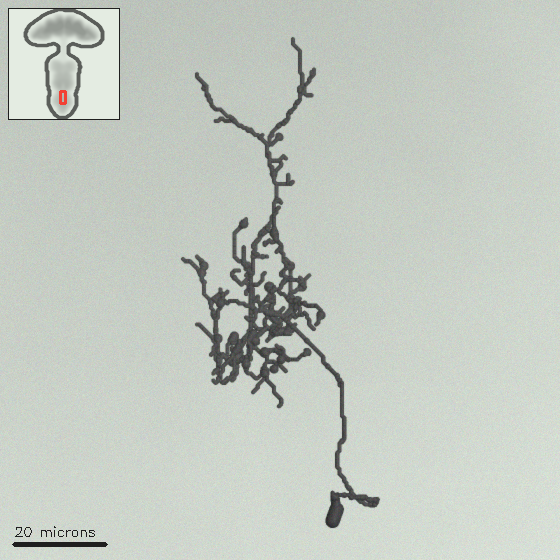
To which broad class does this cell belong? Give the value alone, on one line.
nerve-cord intrinsic neuron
